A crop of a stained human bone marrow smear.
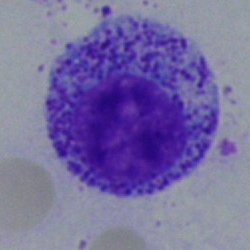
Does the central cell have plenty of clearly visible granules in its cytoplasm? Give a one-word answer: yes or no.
Yes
